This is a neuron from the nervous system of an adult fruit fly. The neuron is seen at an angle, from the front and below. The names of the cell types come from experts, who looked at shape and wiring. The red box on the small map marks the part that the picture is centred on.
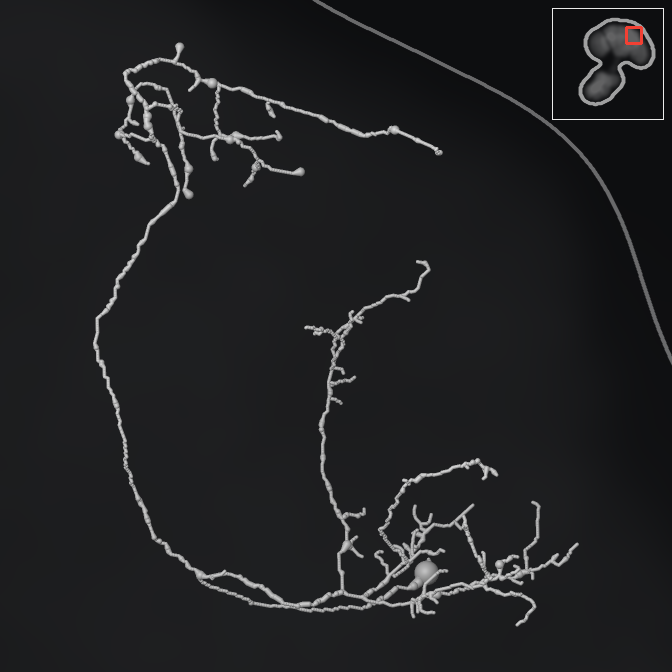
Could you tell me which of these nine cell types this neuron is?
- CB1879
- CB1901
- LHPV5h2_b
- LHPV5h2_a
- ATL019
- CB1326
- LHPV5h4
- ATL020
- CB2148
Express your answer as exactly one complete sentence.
The cell type designation of this neuron is CB2148.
